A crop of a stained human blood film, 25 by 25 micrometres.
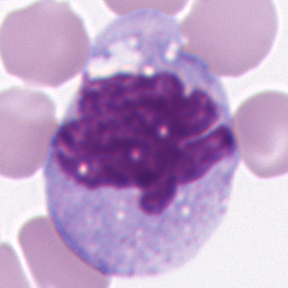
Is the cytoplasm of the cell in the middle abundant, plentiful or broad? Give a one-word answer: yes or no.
Yes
